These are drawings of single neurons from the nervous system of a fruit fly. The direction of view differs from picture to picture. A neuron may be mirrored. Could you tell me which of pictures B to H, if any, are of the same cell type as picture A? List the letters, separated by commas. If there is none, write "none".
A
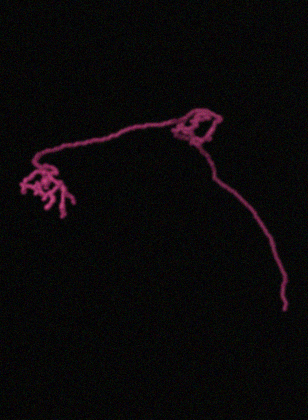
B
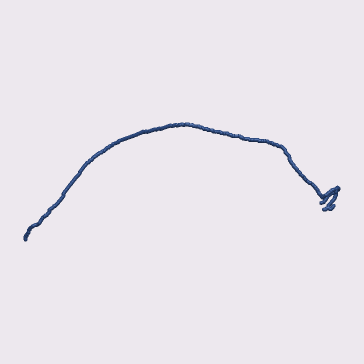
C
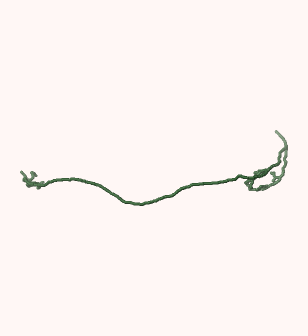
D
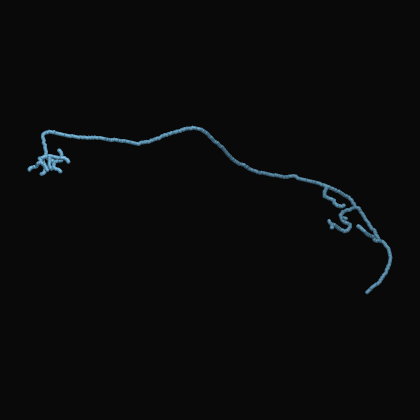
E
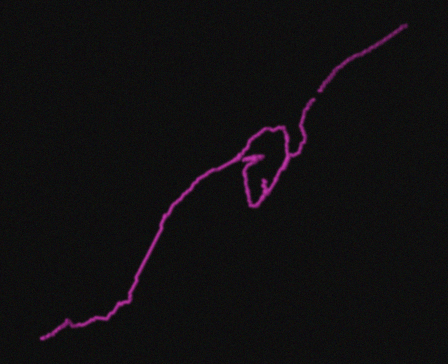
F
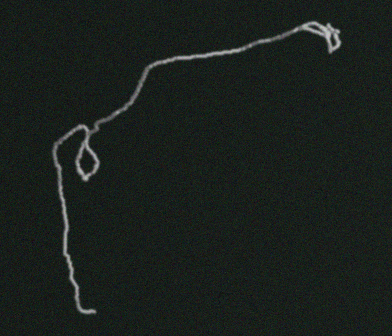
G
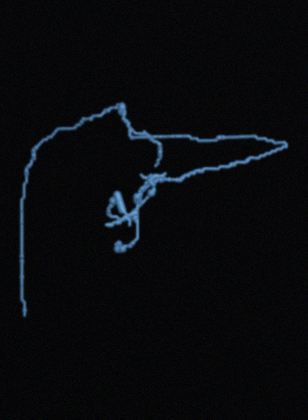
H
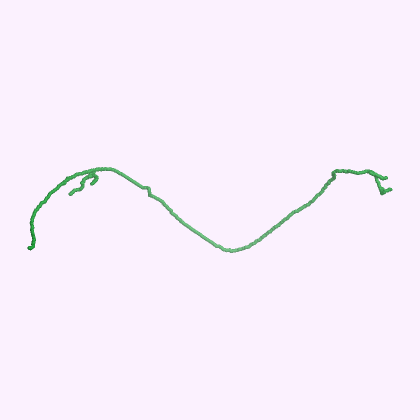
G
